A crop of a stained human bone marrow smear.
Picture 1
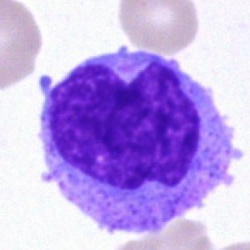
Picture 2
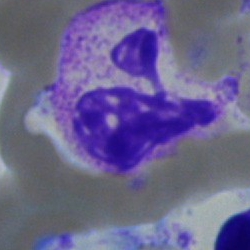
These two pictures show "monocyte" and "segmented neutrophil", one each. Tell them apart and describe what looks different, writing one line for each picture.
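Picture 1 shows a monocyte: The nucleus fills most of the cell.
Picture 2 shows a segmented neutrophil: The cytoplasm is abundant and pale.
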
